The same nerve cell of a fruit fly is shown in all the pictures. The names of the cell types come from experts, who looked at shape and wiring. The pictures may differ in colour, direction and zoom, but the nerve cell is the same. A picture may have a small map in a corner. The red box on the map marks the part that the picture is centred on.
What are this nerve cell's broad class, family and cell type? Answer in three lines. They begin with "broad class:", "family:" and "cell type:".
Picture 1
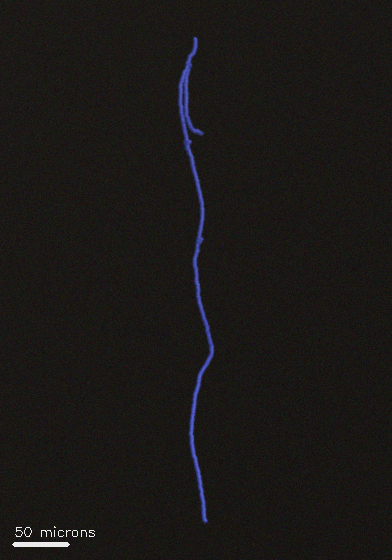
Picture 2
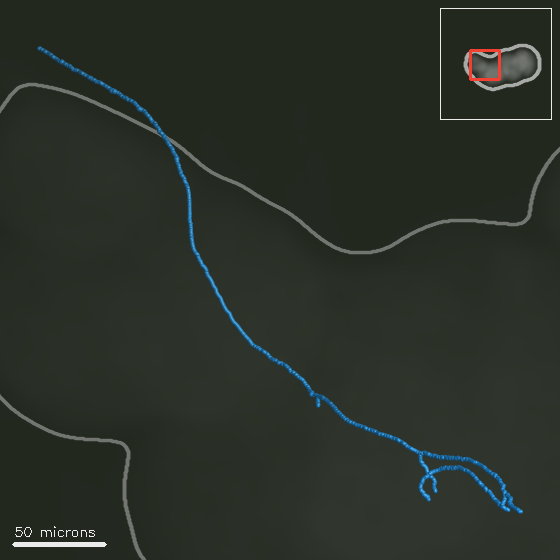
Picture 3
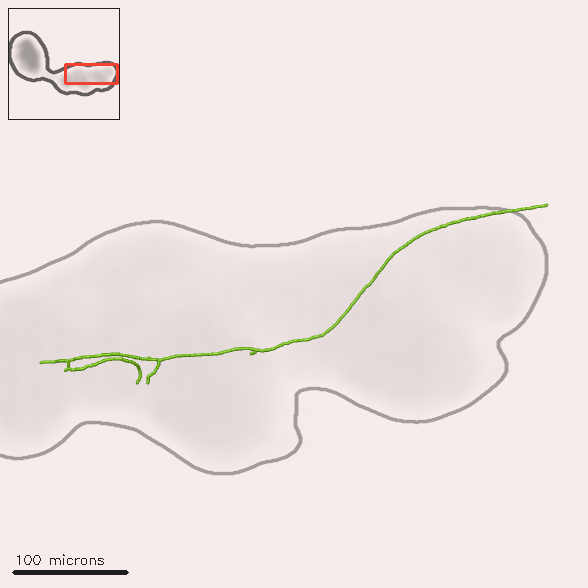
broad class: sensory neuron entering the nerve cord
family: class mechanosensory proprioceptive
cell type: SNpp01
